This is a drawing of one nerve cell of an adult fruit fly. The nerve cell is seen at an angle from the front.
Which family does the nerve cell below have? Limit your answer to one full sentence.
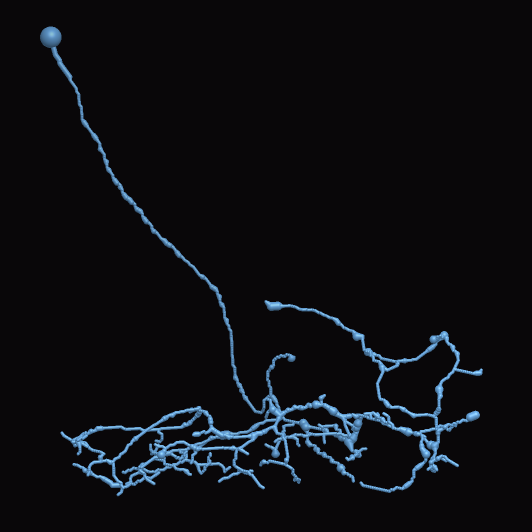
It is hemilineage VPNp1_medial that is the family of this nerve cell.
